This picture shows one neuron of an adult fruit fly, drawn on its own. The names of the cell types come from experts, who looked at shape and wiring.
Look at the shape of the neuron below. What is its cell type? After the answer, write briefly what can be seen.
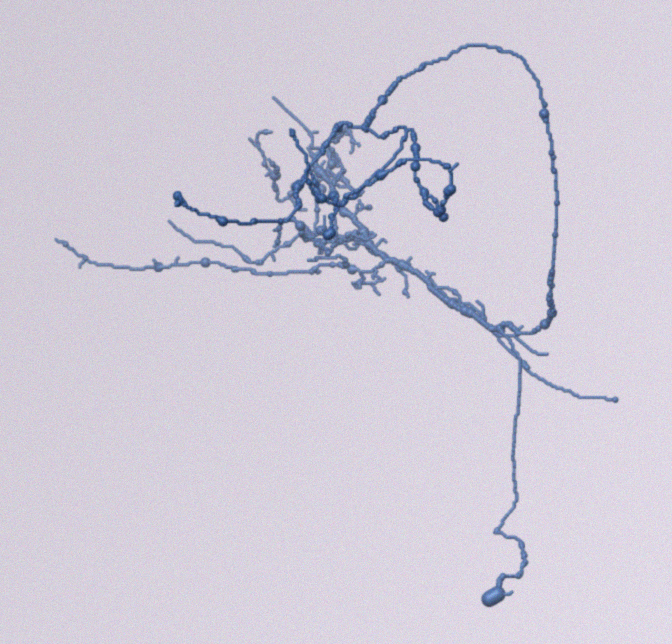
The cell type is CB1023. Its broad class is central-brain intrinsic neuron. The cell body is at the lower right of the picture. The picture shows dozens of branch ends.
